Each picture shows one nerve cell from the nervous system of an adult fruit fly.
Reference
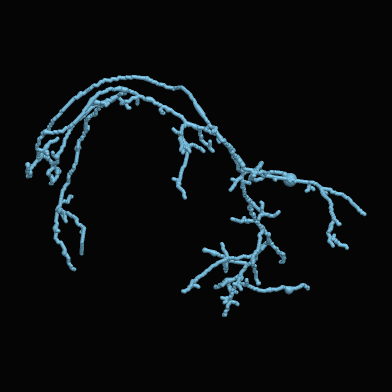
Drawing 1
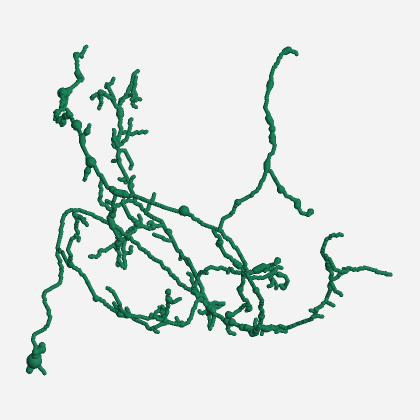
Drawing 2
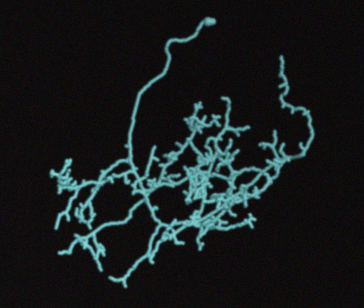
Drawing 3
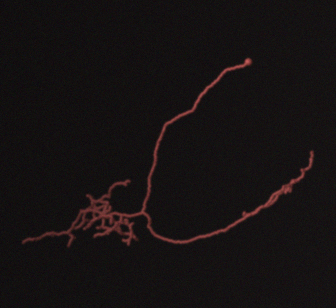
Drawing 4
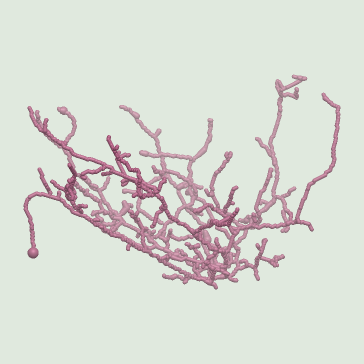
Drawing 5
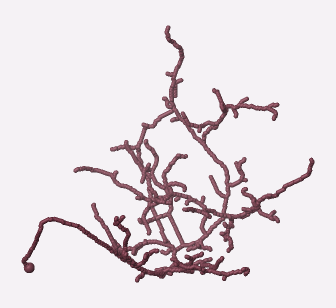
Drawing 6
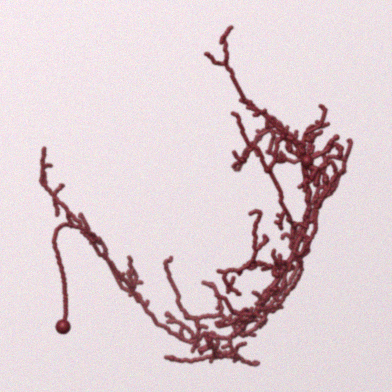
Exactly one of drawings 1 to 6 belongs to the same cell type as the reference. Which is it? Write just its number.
4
